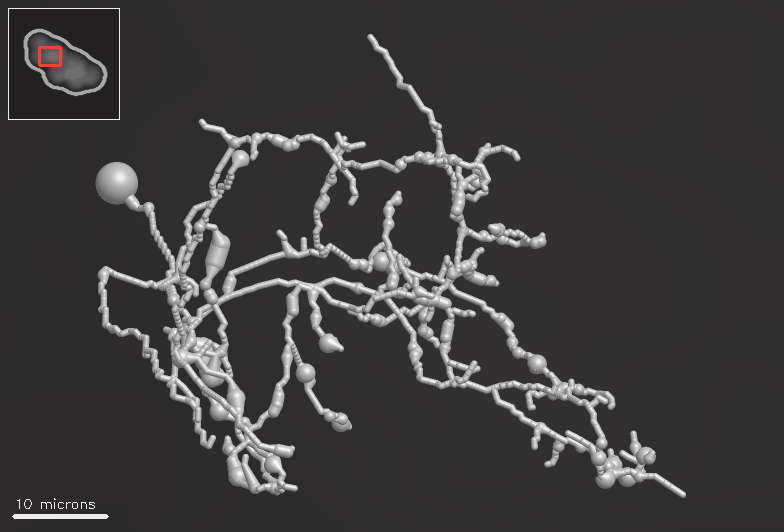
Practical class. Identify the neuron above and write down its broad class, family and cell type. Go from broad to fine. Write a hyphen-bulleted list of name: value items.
- broad class: nerve-cord intrinsic neuron
- family: hemilineage 01B
- cell type: IN01B081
